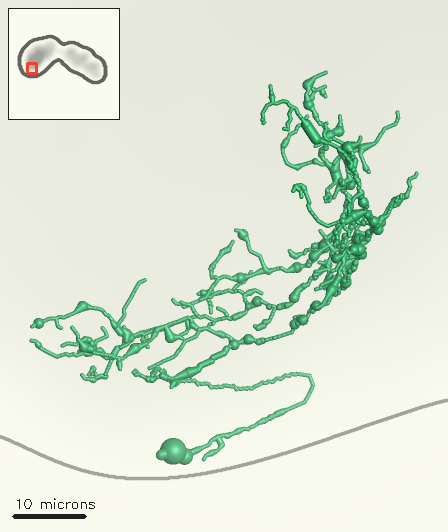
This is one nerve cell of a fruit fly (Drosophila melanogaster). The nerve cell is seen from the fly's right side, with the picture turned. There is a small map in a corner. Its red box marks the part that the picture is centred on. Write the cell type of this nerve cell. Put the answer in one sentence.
The cell type is CB2920.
